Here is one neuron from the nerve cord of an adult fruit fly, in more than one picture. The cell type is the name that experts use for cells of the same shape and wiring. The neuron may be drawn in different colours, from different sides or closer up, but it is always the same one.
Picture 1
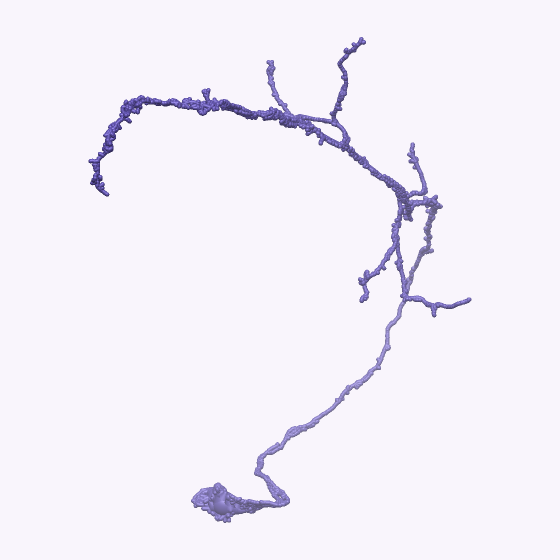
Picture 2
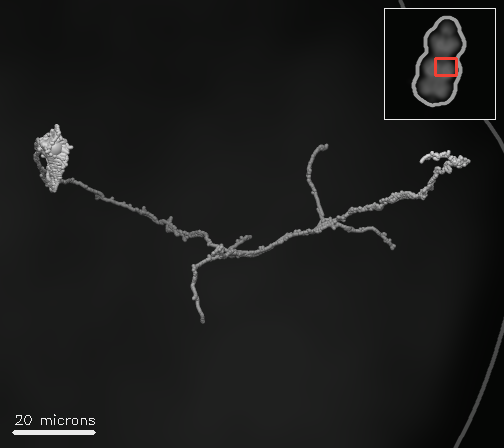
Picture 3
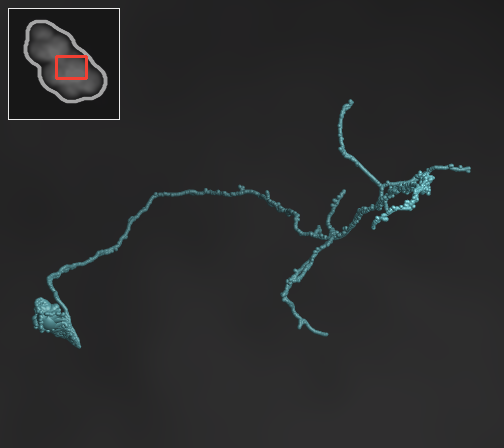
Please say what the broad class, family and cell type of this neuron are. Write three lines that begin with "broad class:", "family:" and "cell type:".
broad class: nerve-cord intrinsic neuron
family: hemilineage 12B
cell type: IN12B091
